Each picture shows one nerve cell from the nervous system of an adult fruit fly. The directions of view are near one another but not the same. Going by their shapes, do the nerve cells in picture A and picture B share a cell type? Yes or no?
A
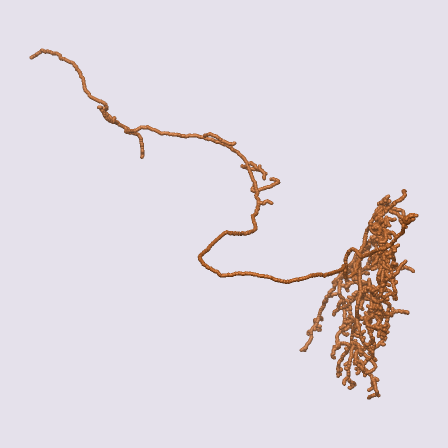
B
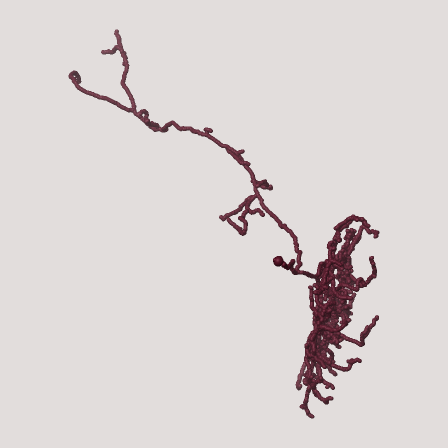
yes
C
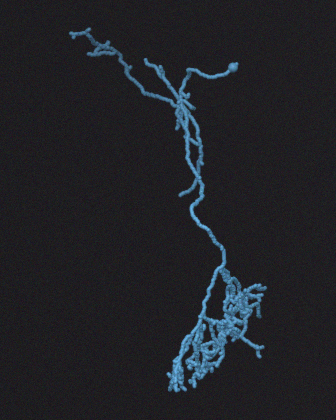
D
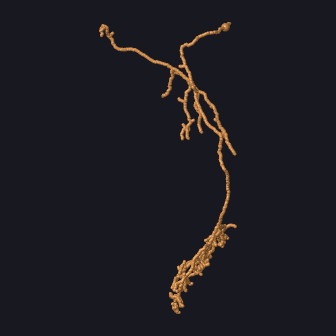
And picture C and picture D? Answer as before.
yes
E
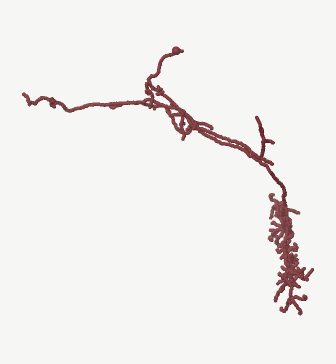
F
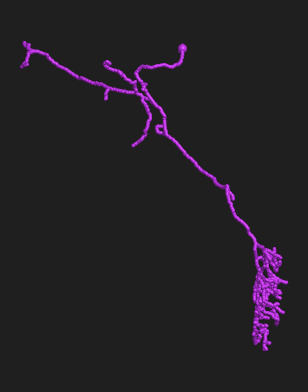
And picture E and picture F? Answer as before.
yes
